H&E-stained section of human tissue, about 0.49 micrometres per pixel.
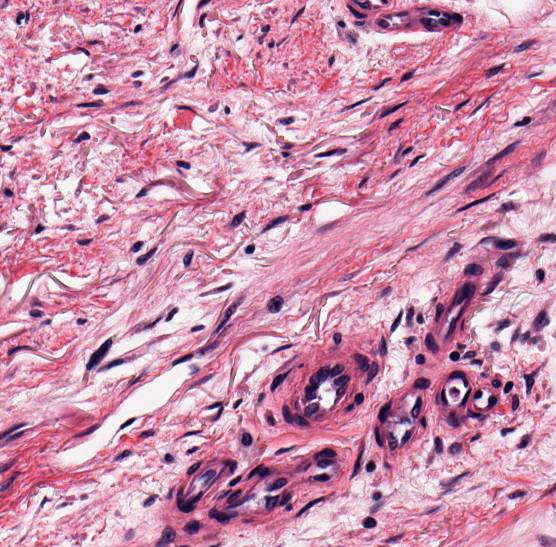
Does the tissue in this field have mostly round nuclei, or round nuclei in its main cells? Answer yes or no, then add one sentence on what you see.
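No. The stromal cells are scattered sparsely and have elongated, spindle-shaped dark nuclei.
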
